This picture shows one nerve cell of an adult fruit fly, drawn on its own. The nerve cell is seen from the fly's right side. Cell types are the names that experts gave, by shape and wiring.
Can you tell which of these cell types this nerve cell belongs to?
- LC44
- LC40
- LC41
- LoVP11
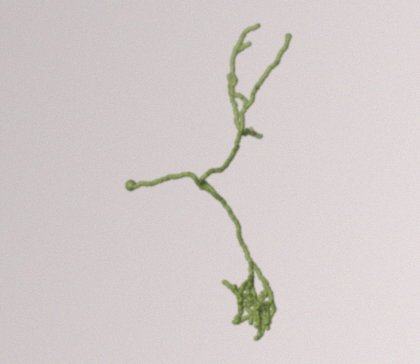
LoVP11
